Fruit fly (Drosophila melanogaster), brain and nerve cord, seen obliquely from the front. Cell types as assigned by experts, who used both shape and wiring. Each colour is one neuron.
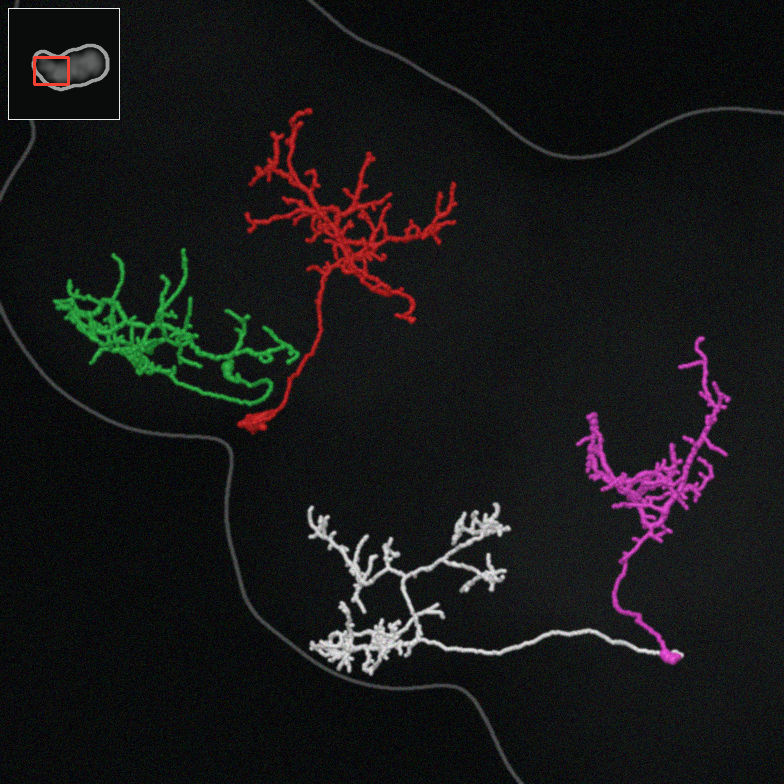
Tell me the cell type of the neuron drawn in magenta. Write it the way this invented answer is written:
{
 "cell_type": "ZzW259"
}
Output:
{
 "cell_type": "IN13B033"
}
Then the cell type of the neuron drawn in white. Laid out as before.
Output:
{
 "cell_type": "IN13B079"
}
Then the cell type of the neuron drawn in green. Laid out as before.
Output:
{
 "cell_type": "IN13B041"
}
